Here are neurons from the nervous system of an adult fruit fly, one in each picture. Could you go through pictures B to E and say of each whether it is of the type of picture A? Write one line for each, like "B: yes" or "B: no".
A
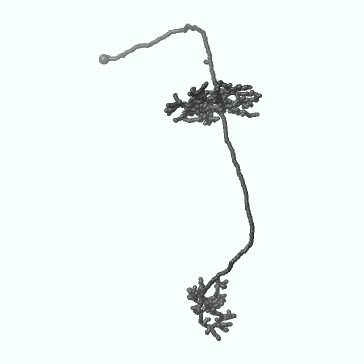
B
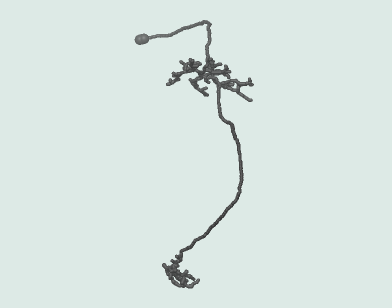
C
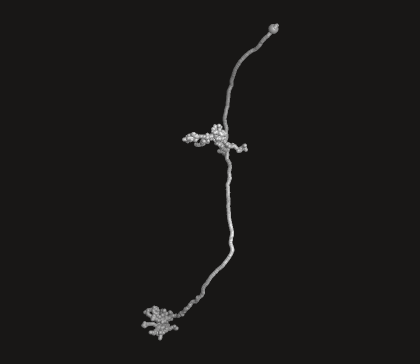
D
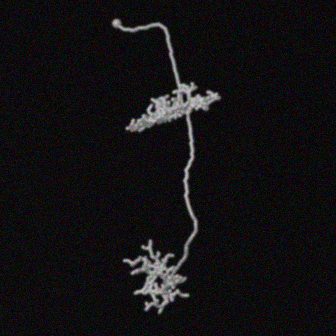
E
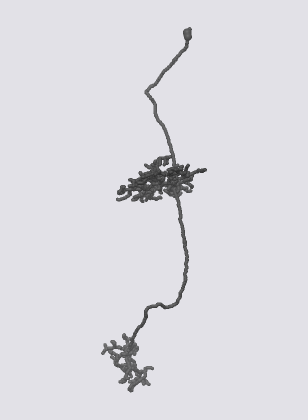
B: no
C: no
D: yes
E: yes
